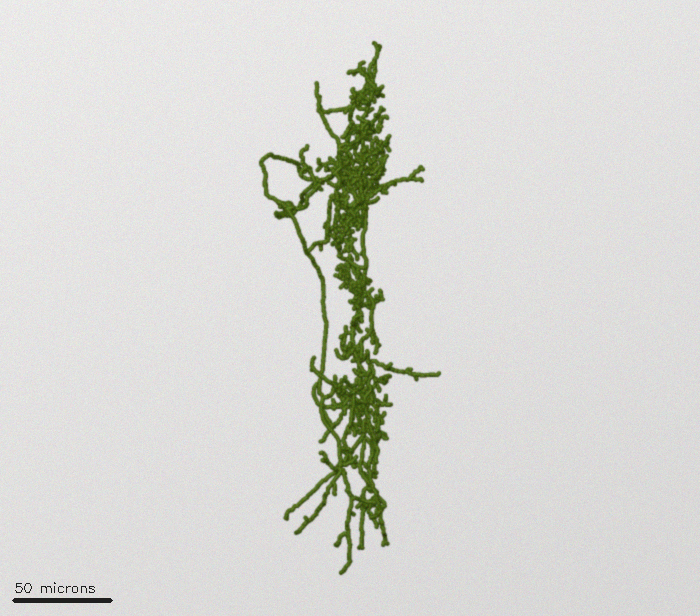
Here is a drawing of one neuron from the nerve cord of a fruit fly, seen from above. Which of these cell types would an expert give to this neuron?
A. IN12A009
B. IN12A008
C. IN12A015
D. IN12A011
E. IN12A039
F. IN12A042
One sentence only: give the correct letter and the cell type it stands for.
By cell type, the neuron is classed as IN12A008, which is option B.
